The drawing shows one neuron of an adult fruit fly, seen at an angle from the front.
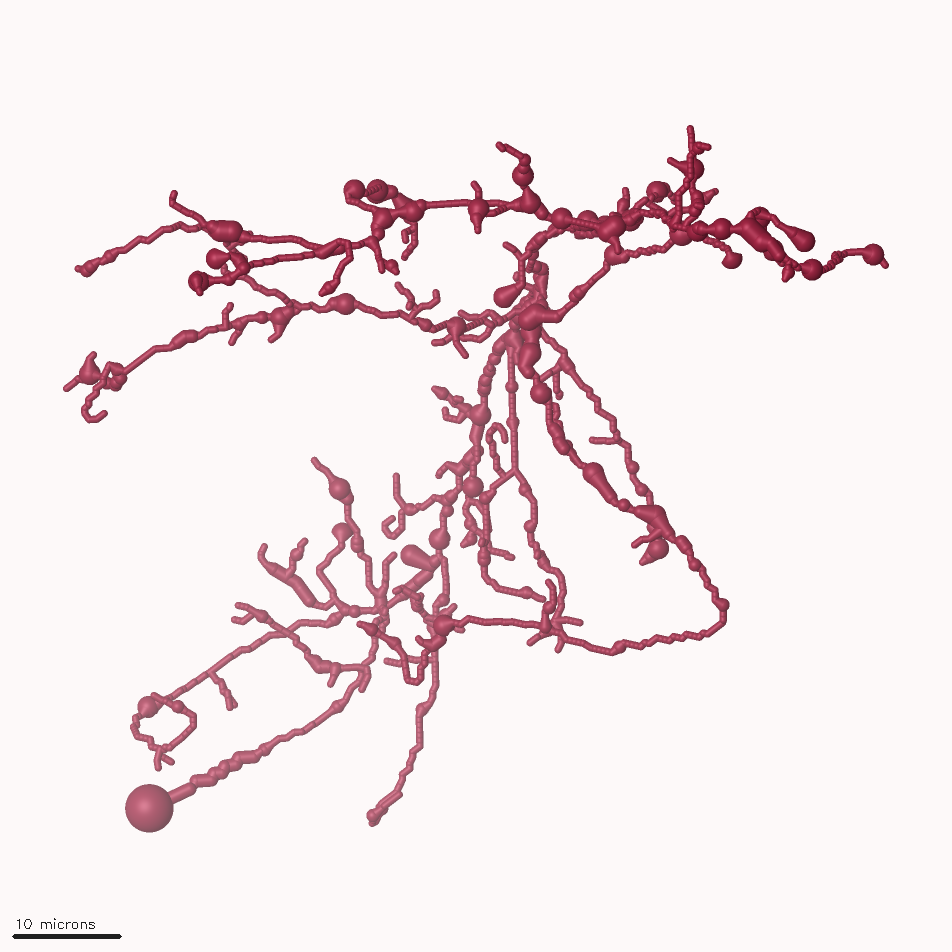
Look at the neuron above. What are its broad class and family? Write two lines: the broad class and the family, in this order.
central-brain intrinsic neuron
hemilineage SLPpl3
